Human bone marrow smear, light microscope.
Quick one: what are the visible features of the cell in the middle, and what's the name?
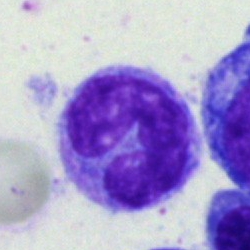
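Look first at the chromatin: it is dense and dark purple, broken by small paler patches. You won't find a distinct nucleolus in this nucleus. Now the cytoplasm, which is pale lilac, widest at the lower left, and free of visible vacuoles. This cell is a monocyte.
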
